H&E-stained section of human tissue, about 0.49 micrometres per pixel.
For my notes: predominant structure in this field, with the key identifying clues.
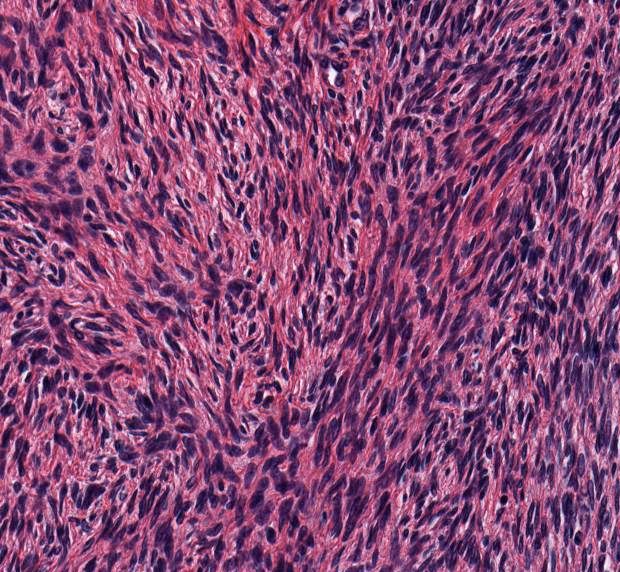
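So, ovarian cortex. Densely packed spindle-shaped cells fill the whole field, with no sparsely cellular area anywhere.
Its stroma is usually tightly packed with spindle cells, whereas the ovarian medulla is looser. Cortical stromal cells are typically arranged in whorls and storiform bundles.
The cells run in fascicles that intersect in differing directions, most nuclei elongated and dark with haematoxylin, in a pink, eosinophilic, fibrillary background.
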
